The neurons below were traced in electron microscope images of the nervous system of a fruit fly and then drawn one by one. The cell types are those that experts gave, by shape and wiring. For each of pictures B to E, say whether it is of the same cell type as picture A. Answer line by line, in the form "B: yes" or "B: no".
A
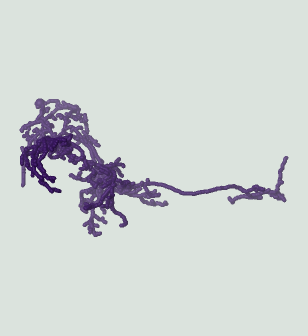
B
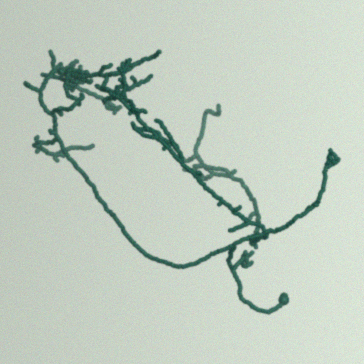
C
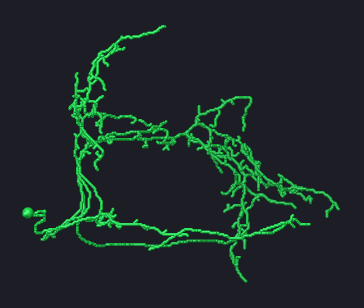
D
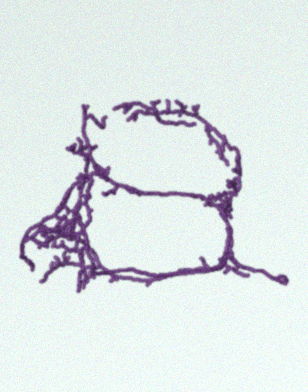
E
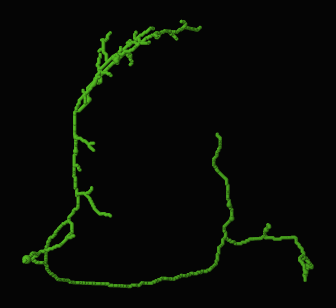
B: no
C: no
D: no
E: no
